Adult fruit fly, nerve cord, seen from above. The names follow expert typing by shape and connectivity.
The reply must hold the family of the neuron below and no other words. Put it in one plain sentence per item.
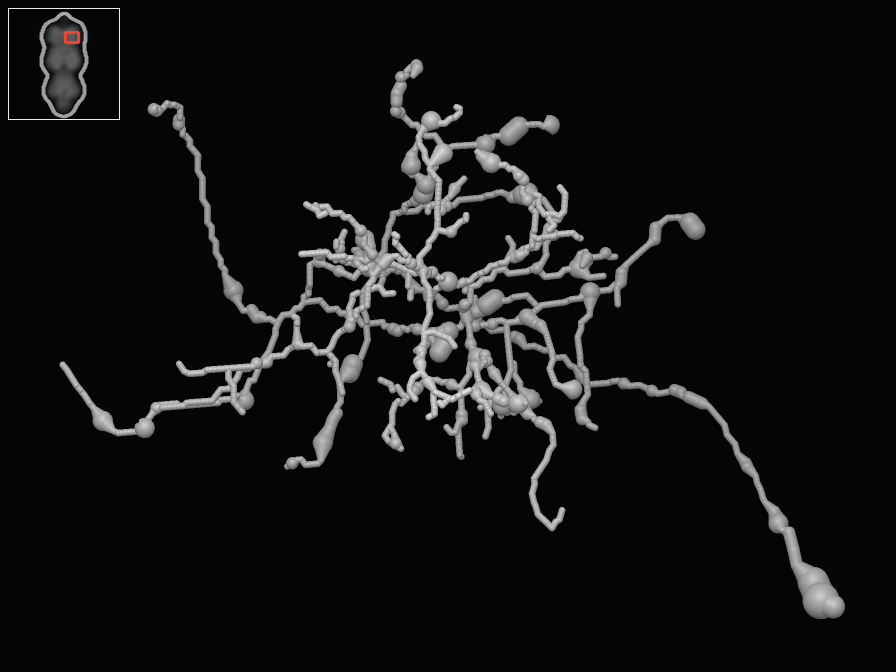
The family is hemilineage 01B.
